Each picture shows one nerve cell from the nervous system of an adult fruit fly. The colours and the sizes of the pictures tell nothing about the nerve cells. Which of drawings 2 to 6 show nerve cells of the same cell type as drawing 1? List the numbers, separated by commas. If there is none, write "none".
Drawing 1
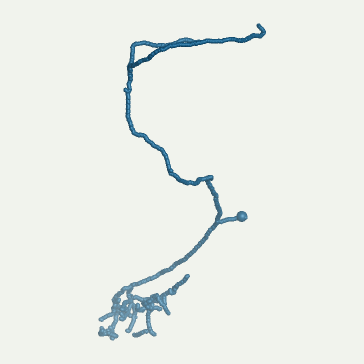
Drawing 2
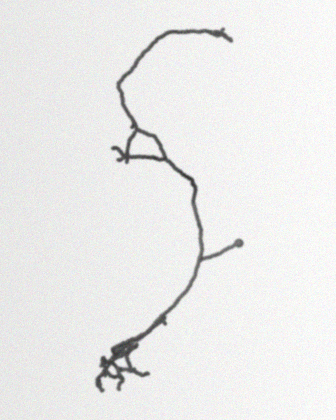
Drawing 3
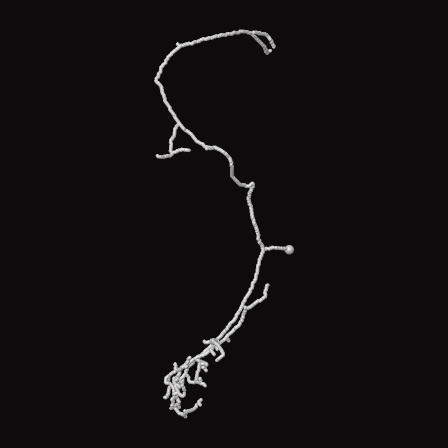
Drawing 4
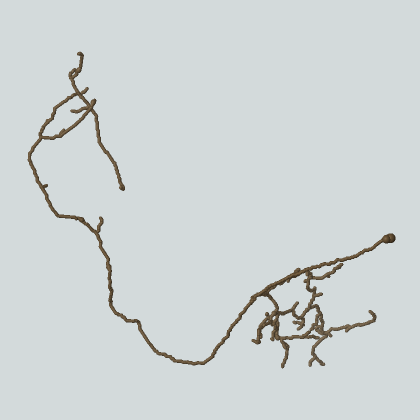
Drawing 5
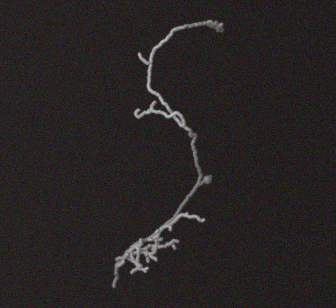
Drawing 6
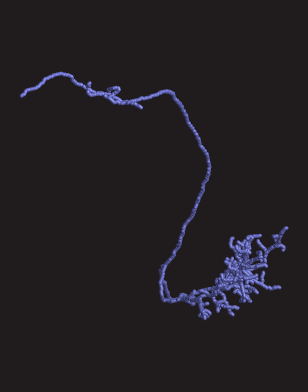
2, 3, 5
